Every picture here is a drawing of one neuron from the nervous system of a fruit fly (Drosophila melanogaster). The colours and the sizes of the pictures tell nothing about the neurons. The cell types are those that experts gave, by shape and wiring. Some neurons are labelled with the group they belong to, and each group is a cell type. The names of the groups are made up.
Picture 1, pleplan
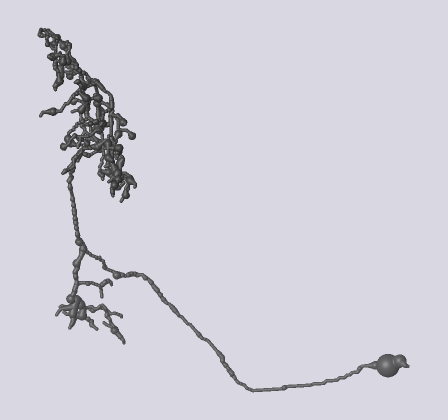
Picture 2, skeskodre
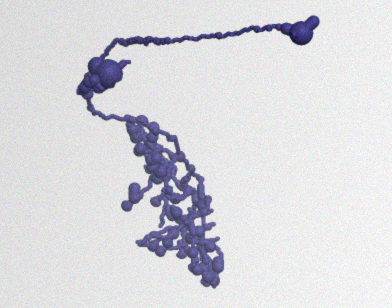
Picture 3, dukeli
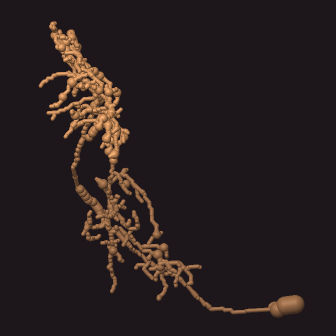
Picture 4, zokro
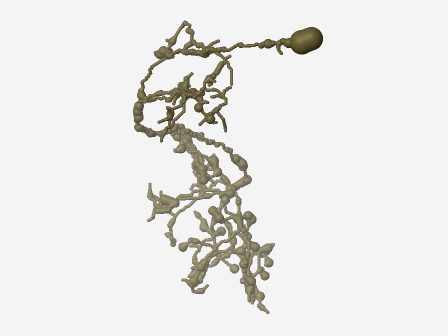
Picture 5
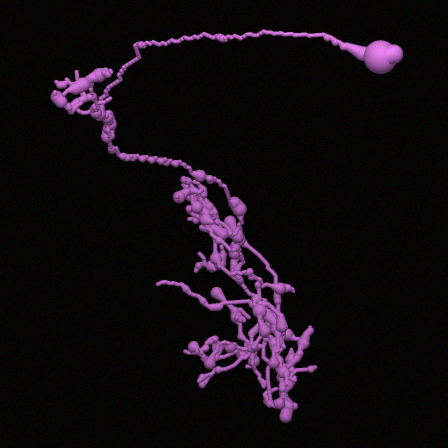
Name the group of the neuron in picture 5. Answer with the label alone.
pleplan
